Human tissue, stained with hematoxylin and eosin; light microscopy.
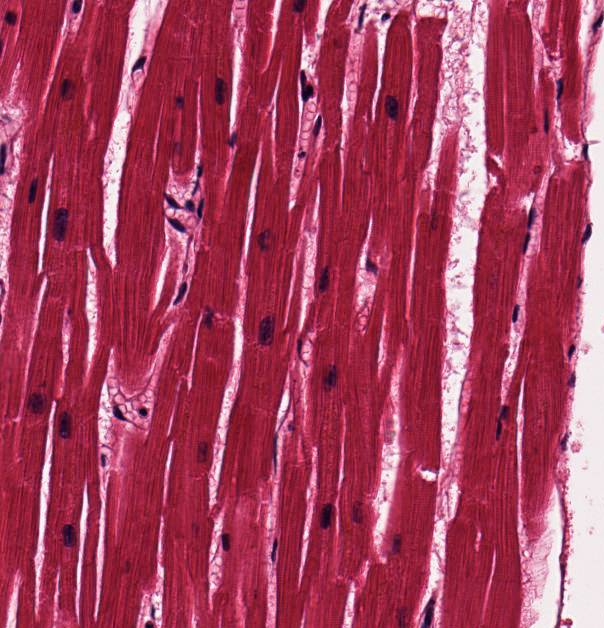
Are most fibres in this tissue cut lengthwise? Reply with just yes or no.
Yes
